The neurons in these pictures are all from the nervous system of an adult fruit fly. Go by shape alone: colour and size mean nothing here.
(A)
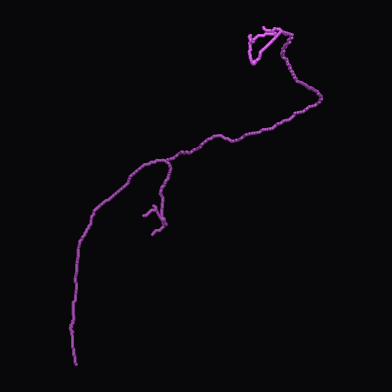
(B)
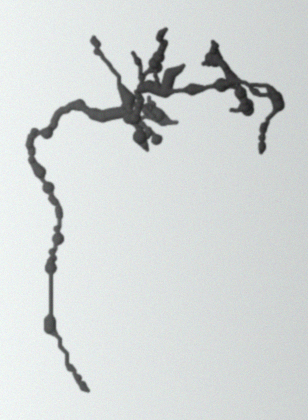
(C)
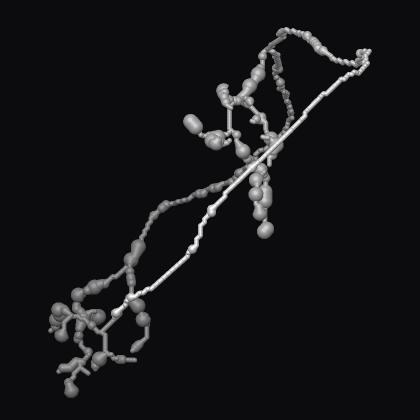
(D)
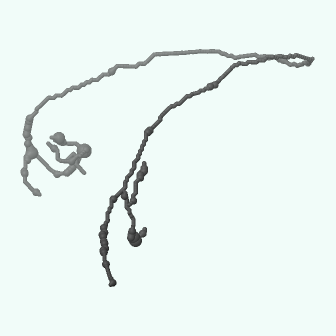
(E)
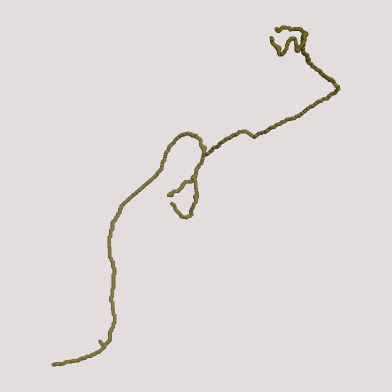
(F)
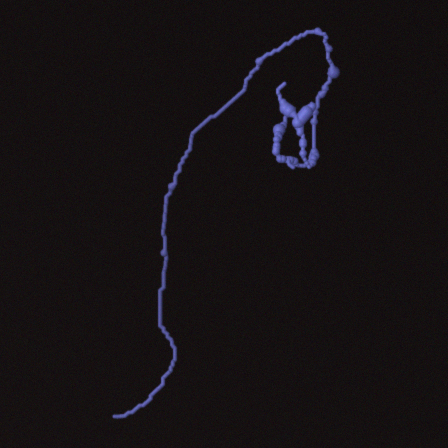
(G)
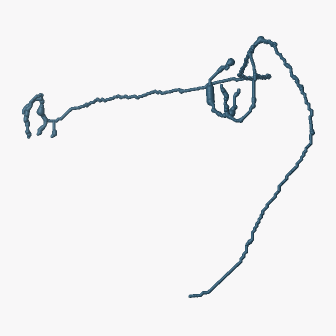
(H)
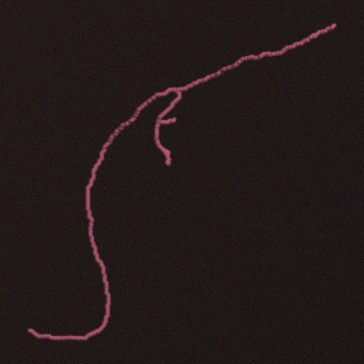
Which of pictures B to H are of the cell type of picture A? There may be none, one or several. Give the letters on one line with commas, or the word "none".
E, F, G, H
